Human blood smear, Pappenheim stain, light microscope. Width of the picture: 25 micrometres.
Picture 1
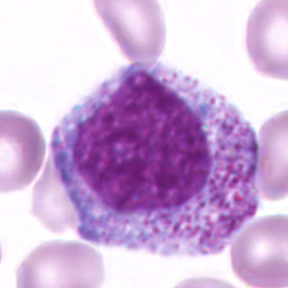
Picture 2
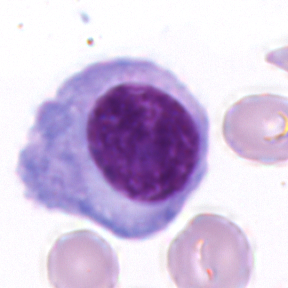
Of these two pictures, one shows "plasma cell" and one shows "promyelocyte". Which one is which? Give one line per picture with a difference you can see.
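In picture 1 we see a promyelocyte: Many fine reddish-purple granules are scattered through the cytoplasm.
In picture 2 we see a plasma cell: No granules are seen in the cytoplasm.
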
